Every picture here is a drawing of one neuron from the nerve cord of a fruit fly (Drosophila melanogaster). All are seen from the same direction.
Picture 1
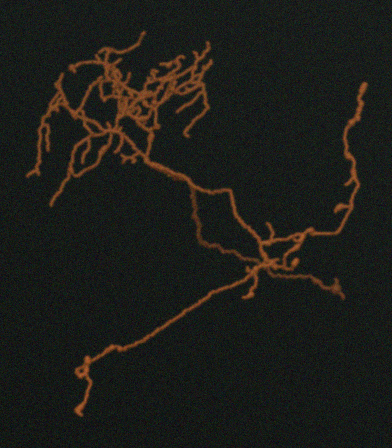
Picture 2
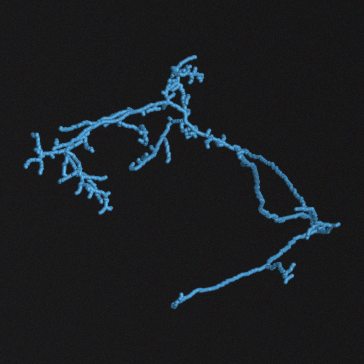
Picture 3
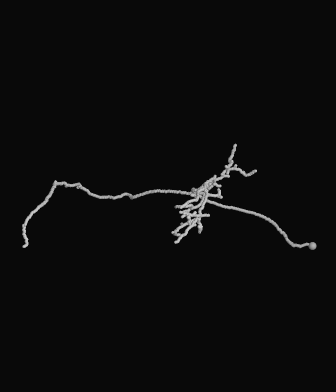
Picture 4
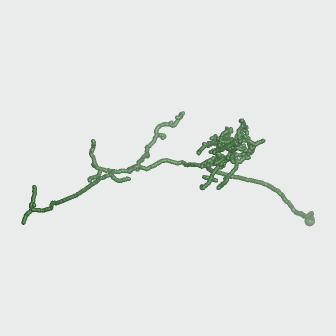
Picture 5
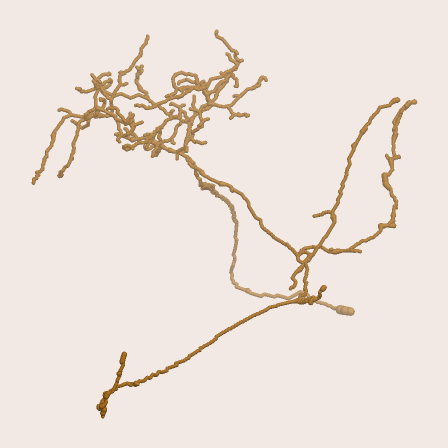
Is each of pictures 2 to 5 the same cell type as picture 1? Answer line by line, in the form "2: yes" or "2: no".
2: no
3: no
4: yes
5: yes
